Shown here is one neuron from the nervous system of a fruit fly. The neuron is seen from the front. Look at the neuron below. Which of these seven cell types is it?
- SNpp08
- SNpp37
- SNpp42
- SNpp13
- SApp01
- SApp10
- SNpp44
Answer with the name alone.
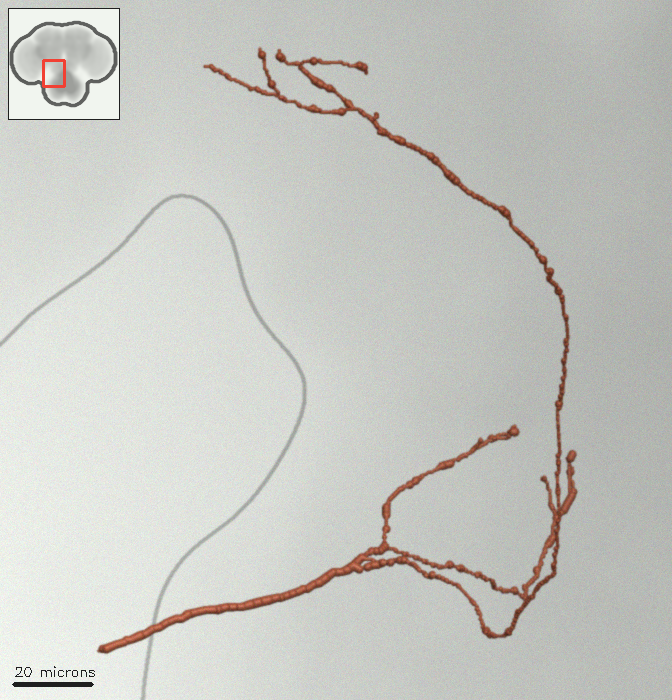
SApp10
